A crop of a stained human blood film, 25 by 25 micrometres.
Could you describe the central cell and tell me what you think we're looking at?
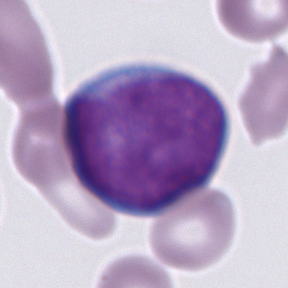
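This one's roughly round with a smooth edge, about 14 micrometres across. The nucleus measures about 14 by 12 micrometres, and its chromatin is finely granular and evenly spread, with no coarse dark clumps. Around it the cytoplasm forms only a thin rim, and that rim is a deep blue. It's a myeloblast.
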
